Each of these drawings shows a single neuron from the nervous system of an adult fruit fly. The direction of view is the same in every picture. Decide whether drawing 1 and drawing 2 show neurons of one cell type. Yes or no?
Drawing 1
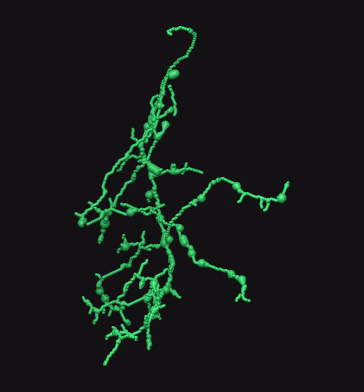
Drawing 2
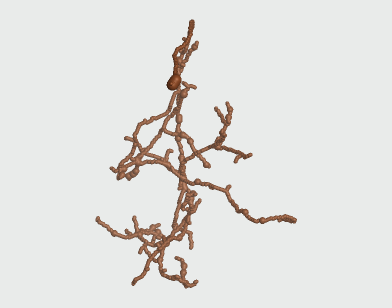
yes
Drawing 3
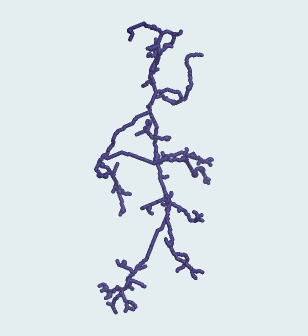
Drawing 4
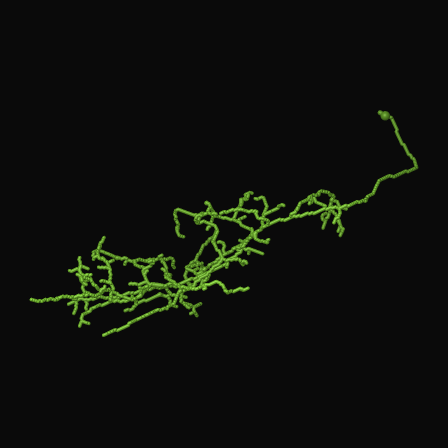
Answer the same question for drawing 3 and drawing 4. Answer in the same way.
no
